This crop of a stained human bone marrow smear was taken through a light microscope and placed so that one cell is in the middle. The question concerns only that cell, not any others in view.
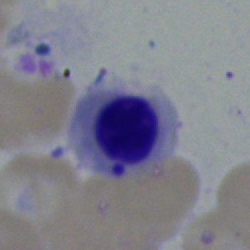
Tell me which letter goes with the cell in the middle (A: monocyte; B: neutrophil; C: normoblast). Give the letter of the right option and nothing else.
C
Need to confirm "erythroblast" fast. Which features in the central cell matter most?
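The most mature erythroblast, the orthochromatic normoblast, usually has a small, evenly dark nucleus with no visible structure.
The chromatin here goes with that: it stains a dense, dark blue-purple.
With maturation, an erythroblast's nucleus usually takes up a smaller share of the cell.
This nucleus is surrounded by a moderate rim of pale blue-grey cytoplasm.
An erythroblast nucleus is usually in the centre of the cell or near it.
Notice, though, that the rim here is wider on the left side of the nucleus than on the right.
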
